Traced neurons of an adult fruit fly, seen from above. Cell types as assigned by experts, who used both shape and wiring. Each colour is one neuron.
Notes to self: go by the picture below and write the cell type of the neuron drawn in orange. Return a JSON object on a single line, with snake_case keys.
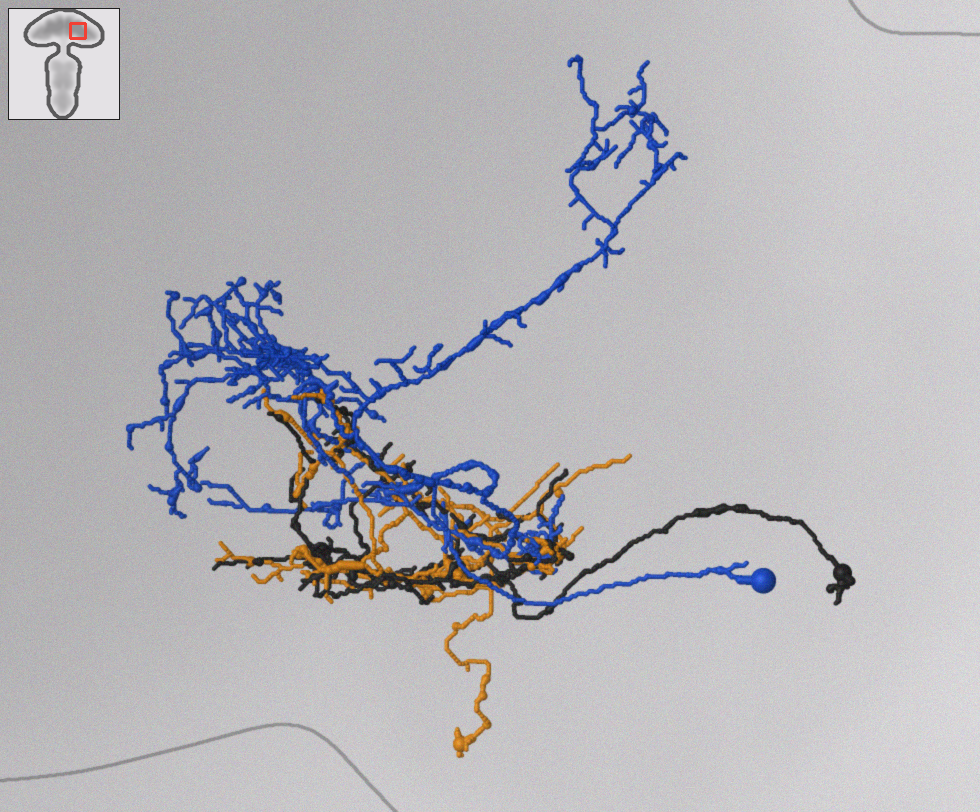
{"cell_type": "PLP145"}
